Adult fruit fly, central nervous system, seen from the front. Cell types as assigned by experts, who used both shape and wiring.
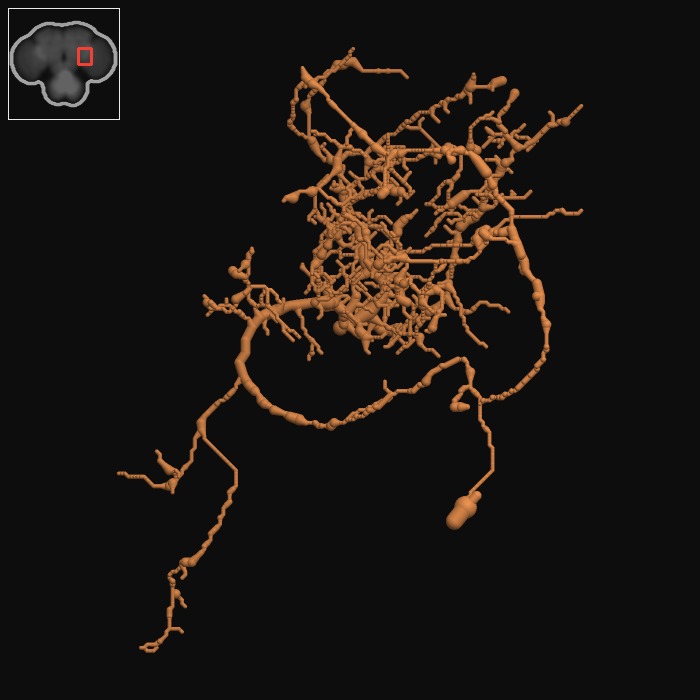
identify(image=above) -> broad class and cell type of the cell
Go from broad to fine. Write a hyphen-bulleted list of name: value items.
- broad class: central-brain intrinsic neuron
- cell type: CB0813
